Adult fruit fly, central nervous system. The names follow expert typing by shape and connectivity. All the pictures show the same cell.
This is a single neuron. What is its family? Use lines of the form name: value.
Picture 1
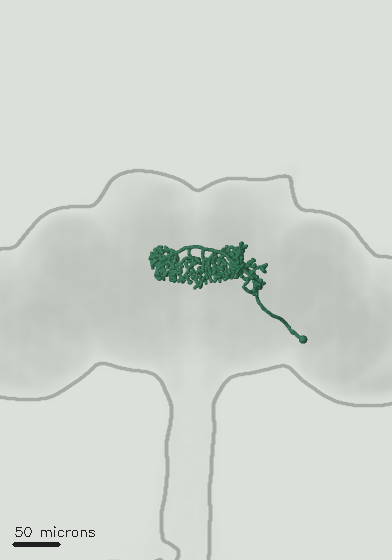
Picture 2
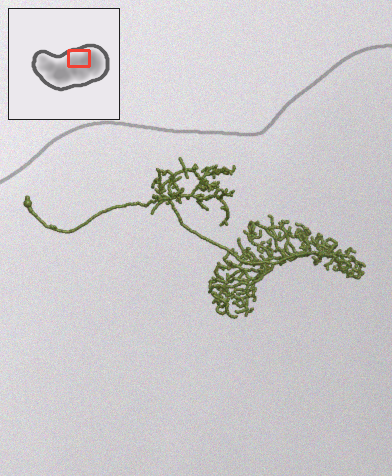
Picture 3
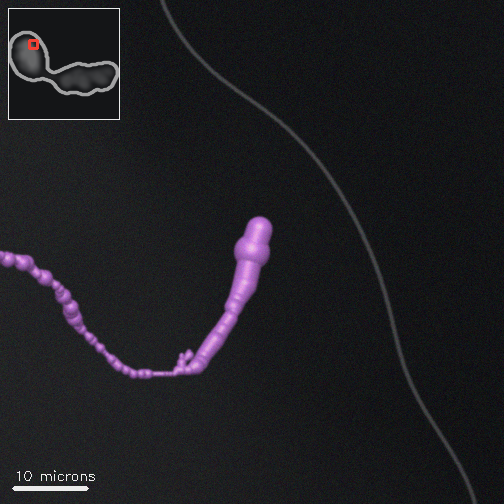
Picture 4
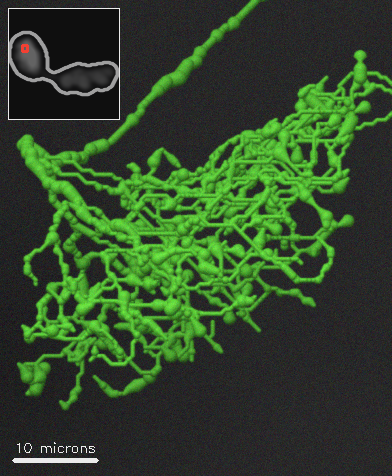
family: hemilineage DL1_dorsal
